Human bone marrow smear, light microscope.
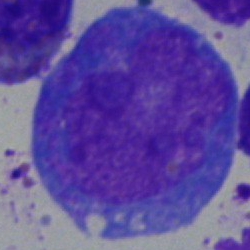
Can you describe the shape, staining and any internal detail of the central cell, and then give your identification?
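Let me see: the outline is roughly round, with a smooth edge. The cytoplasm stains blue, and its rim is widest at the bottom of the cell. Down at the lower edge, a few small clear vacuoles lie in that cytoplasm. So this is a promyelocyte.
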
